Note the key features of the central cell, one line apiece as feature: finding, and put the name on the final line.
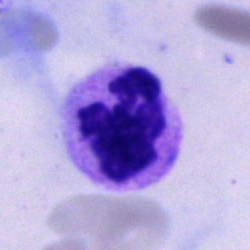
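Outline: round and smooth
Chromatin: dark purple, coarsely clumped
Cytoplasm: pale pinkish-lilac
Nucleus: most of the cell, modest rim of cytoplasm
Name: segmented neutrophil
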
